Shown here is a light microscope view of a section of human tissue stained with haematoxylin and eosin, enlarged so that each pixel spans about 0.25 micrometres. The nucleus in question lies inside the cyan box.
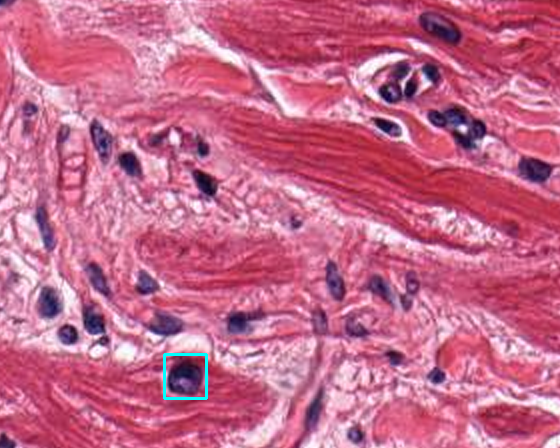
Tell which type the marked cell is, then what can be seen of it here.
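The marked nucleus belongs to a cardiomyocyte. The nucleus is round and compact, unlike the more elongated, oval nuclei scattered in the loose tissue above it. The nucleus is deeply stained purple but not evenly so: paler spots show within its dark interior. The cell lies within a band of fibres at the lower left, with the streaks passing on either side of the nucleus, and looser pale tissue with other nuclei just above.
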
